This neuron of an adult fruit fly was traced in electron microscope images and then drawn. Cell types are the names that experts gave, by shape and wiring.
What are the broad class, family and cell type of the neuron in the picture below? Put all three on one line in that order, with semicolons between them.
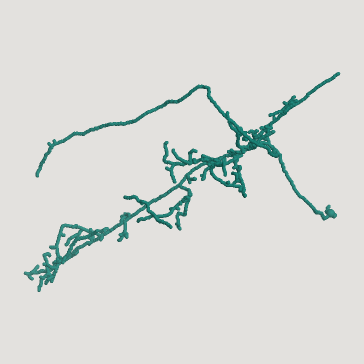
nerve-cord intrinsic neuron; hemilineage 12A; IN12A035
